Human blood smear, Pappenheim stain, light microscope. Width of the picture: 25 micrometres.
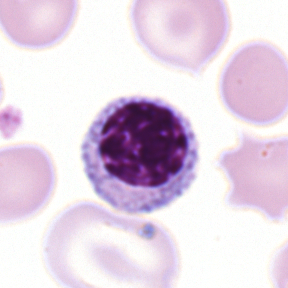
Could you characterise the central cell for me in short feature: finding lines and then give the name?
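Cell size: about 10 micrometres across
Nucleus size: about 8 micrometres across
Nuclear shape: round outline, a single mass without lobes or indentation
Nuclear position: toward the top of the cell
Nuclear area: about 60% of the cell's area
Chromatin: dark purple, coarsely clumped, paler streaks between clumps
Cytoplasm: pale lilac-grey
Granules: fine, purple, scattered through the cytoplasm
Name: normoblast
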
